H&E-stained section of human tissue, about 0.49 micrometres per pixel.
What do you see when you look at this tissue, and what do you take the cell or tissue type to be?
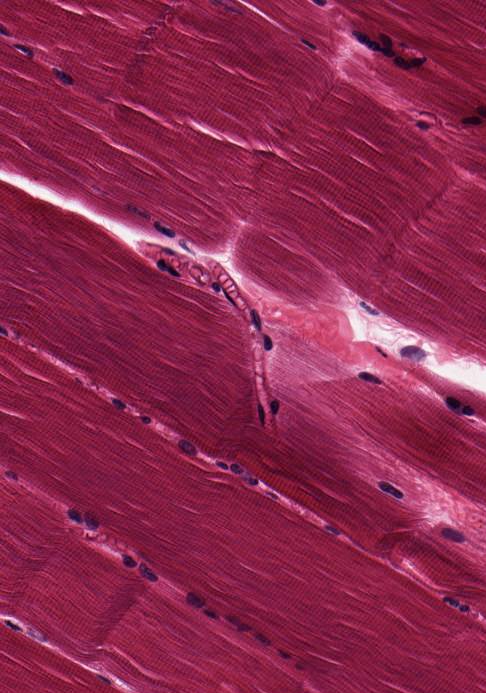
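Long parallel fibres sweep across the whole field on a diagonal, from upper left down to lower right. Their nuclei are flattened and elongated and sit at the fibre edges. The cytoplasm takes eosin deeply, a strong red-pink. Between fibres there's very little connective tissue, just thin lines. So this is skeletal muscle.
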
